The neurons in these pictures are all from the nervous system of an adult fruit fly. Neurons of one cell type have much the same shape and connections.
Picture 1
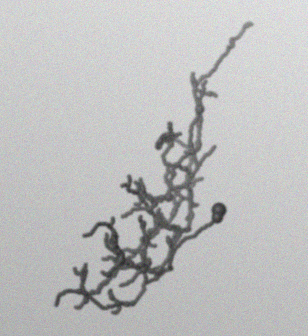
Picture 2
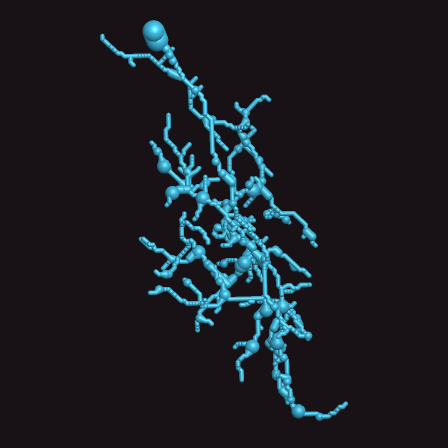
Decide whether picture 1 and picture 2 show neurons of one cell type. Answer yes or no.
yes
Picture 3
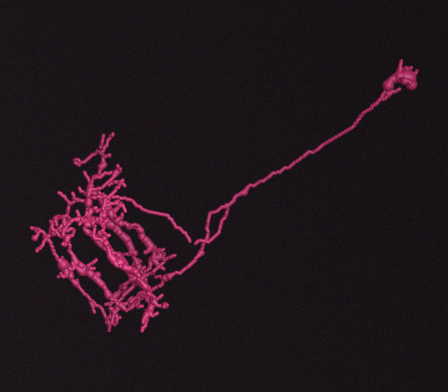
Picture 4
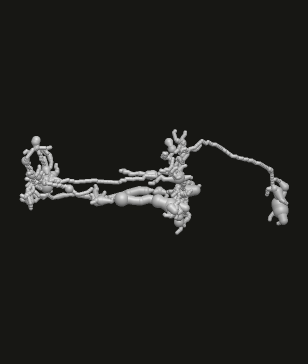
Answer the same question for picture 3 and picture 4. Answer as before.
yes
